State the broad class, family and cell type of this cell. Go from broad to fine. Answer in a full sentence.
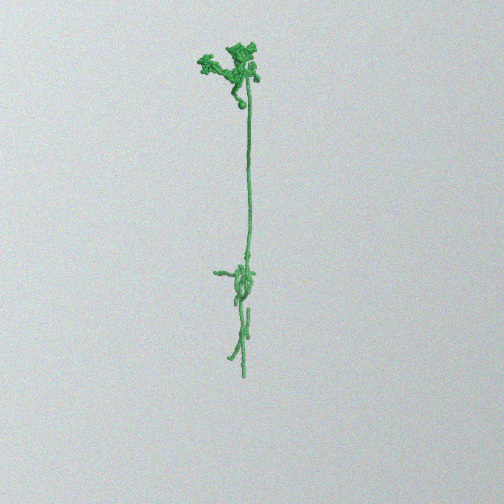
A descending neuron of hemilineage DM2_central, type DNpe041.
